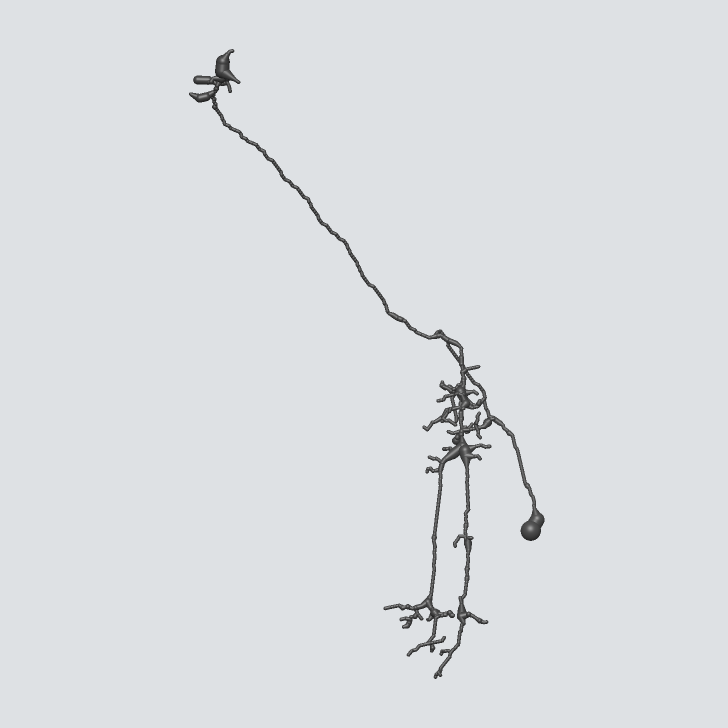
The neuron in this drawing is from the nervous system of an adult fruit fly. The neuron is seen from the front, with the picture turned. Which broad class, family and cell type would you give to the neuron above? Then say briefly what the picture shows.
It is an optic-lobe intrinsic neuron. Its family is T. It is of cell type T2a. The cell body is at the lower right of the picture. The picture shows dozens of branch ends.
